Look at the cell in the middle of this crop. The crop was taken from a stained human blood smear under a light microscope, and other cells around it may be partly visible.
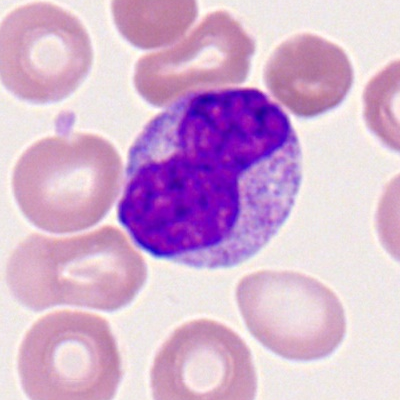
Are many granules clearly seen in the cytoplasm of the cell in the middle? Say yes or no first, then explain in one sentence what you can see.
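Yes. Fine, small lilac granules are scattered through the cytoplasm.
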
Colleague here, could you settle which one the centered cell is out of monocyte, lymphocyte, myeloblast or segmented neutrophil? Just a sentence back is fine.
As for the cell in the middle, it is a monocyte.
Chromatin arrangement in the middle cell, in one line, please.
Thanks for asking; the chromatin is coarsely clumped.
